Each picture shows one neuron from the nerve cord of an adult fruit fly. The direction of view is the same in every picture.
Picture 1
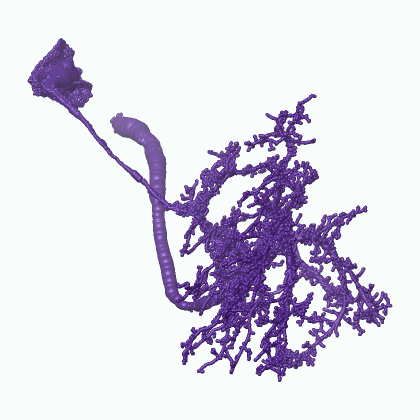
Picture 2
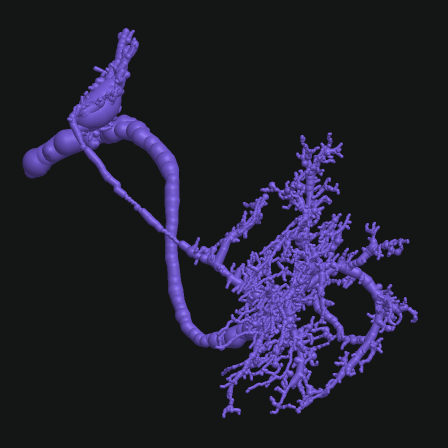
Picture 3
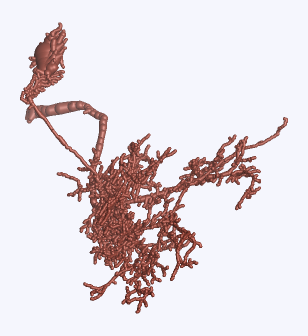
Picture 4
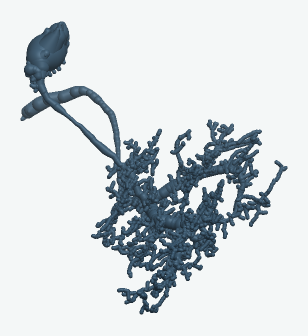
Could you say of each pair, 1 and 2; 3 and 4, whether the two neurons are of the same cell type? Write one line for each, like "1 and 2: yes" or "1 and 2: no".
1 and 2: yes
3 and 4: no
